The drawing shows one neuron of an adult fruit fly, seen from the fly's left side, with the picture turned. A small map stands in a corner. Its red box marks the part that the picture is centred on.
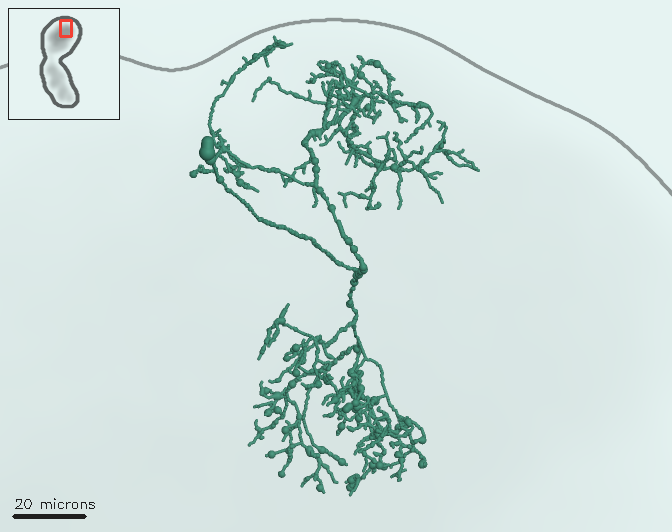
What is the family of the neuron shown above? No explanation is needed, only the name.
hemilineage AOTUv4_ventral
